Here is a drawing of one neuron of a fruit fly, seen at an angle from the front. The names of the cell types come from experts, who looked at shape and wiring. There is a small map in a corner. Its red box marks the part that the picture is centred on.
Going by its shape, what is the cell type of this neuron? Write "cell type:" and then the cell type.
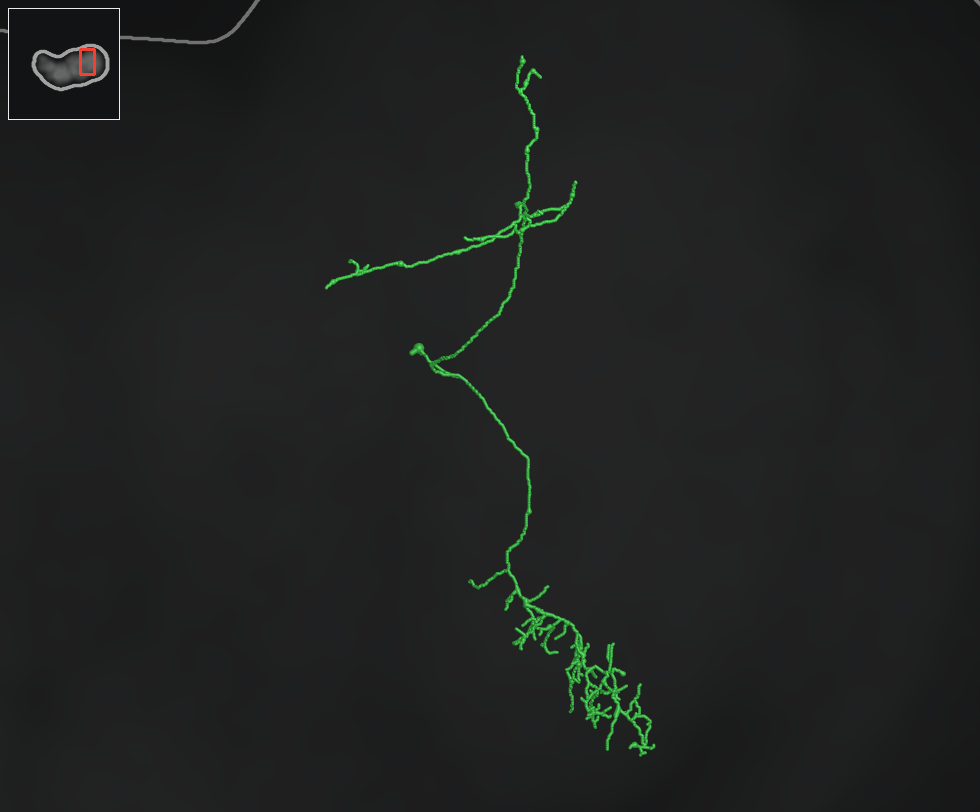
cell type: LC40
